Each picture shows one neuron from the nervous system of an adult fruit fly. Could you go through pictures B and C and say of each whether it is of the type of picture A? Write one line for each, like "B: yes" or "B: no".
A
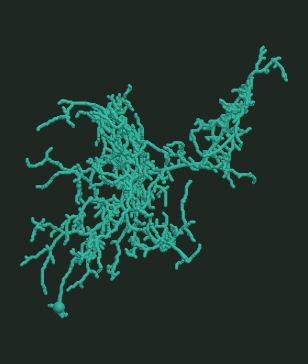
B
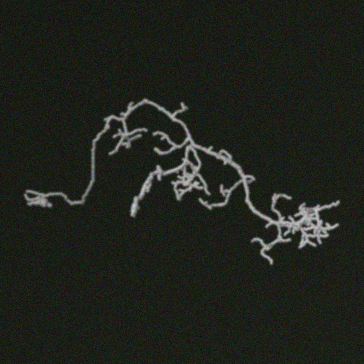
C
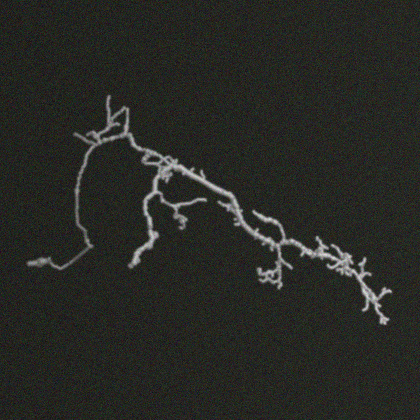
B: no
C: no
